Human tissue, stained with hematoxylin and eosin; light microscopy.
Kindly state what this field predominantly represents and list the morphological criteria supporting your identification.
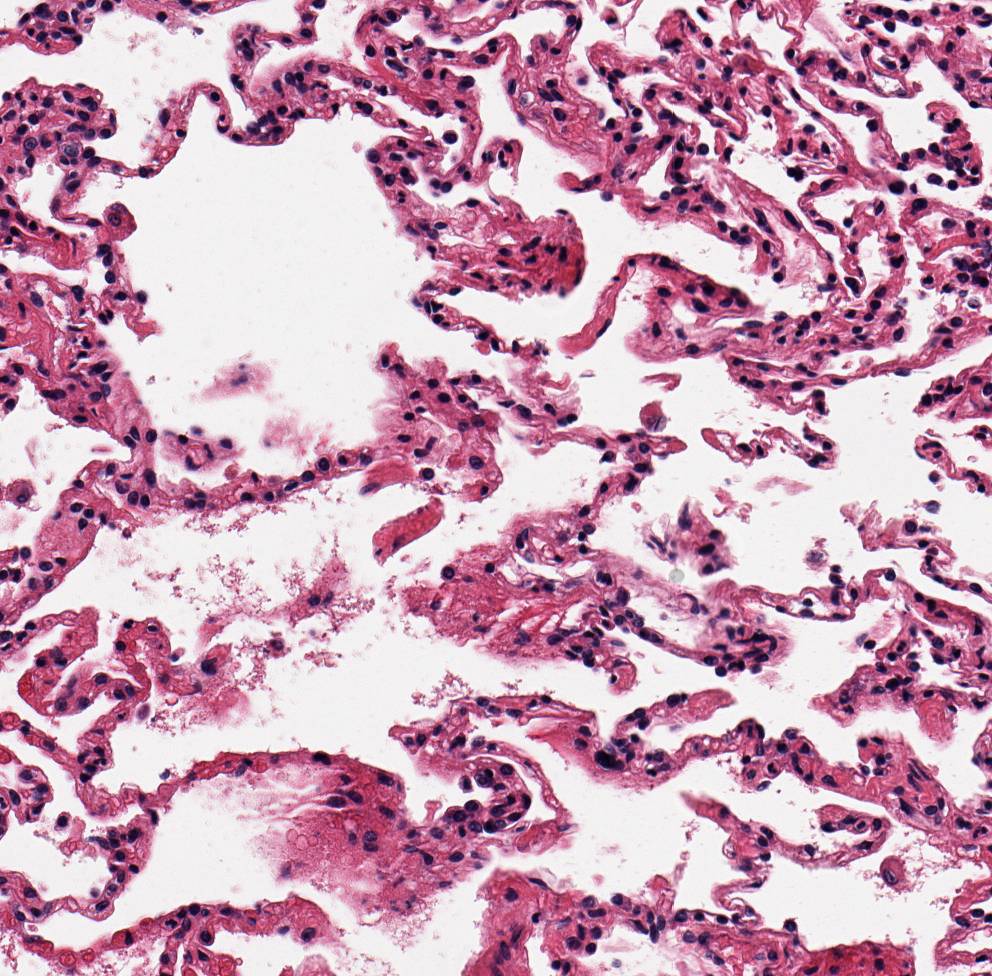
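What the field mainly shows is the alveolus. Point one: throughout the field, thin, wavy, branching strands of tissue separate large open spaces.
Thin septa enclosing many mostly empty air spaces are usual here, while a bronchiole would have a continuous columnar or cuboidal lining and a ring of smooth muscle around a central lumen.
Point two: a single layer of cells with small dark nuclei lines the edges of the strands. Point three: the field contains no glands and no fat cells.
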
